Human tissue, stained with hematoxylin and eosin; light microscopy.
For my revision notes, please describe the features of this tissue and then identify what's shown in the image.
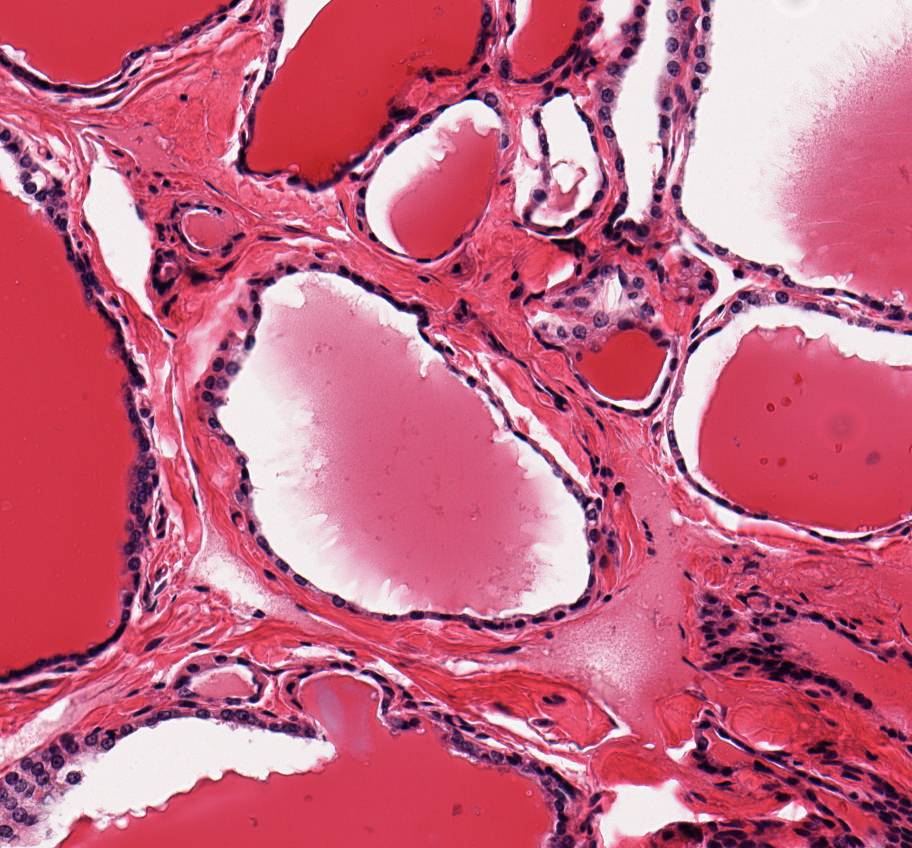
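Here I'm looking at closed, rounded follicles of widely varying size, many of them large, with bands of stroma between. A single layer of flattened to low cuboidal epithelial cells lines each one. Most lumens are filled with homogeneous deep red colloid. A few small follicles sit within the stroma, one just right of centre holding red colloid. It's thyroid.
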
